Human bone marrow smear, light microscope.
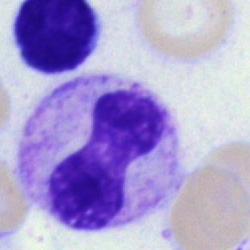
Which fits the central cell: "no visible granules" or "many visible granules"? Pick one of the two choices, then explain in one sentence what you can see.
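Many visible granules. Fine lilac granules are scattered throughout the cytoplasm.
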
